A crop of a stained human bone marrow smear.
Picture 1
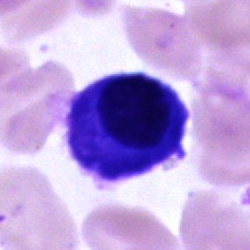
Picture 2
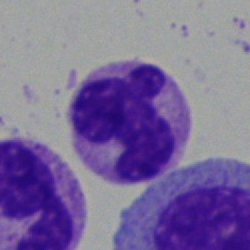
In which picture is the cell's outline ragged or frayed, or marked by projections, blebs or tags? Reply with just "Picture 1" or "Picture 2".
Picture 1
